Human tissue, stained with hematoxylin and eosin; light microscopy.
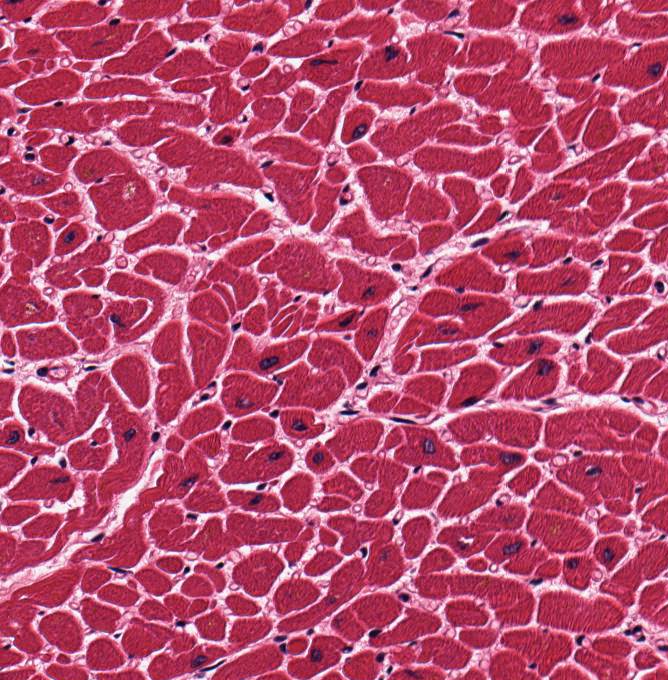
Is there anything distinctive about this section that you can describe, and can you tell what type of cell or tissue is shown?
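Field: tightly packed muscle fibres, mostly in cross section. Nuclei: where seen, a single oval one central in the fibre. Between fibres: delicate pale pink connective tissue with small dark elongated nuclei and small capillary profiles. Fat cells: none. This is the left ventricle of the heart.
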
